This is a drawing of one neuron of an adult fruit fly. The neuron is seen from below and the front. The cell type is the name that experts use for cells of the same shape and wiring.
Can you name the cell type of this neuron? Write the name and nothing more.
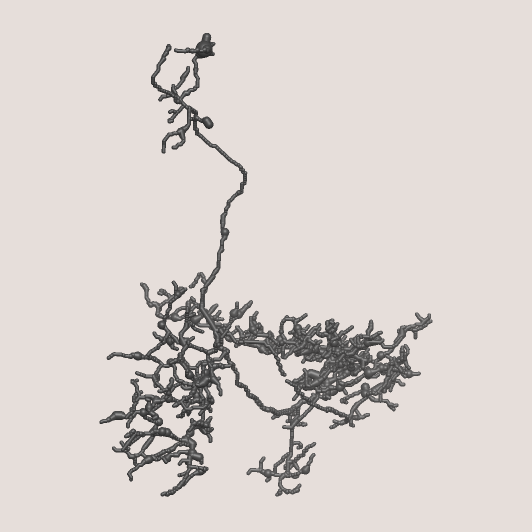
TmY19a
